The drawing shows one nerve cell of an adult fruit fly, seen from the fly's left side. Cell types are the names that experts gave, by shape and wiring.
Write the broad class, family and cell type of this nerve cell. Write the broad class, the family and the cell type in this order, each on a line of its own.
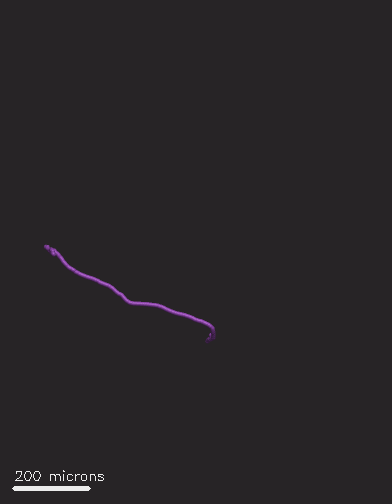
sensory neuron ascending to the brain
class gustatory
LgAG2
